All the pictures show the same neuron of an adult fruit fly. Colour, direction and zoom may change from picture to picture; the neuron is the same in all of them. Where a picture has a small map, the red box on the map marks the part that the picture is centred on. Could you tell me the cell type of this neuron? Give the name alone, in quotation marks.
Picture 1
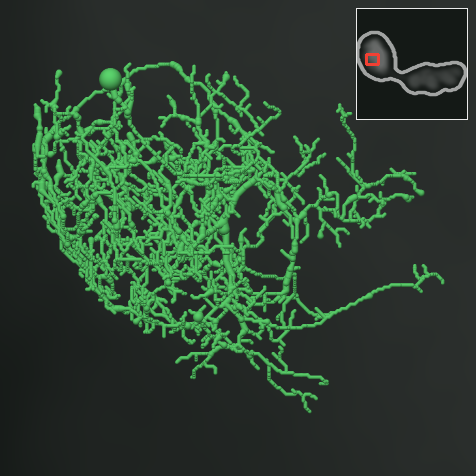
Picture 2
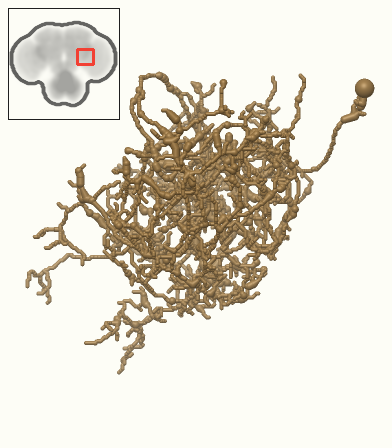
"AVLP399"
